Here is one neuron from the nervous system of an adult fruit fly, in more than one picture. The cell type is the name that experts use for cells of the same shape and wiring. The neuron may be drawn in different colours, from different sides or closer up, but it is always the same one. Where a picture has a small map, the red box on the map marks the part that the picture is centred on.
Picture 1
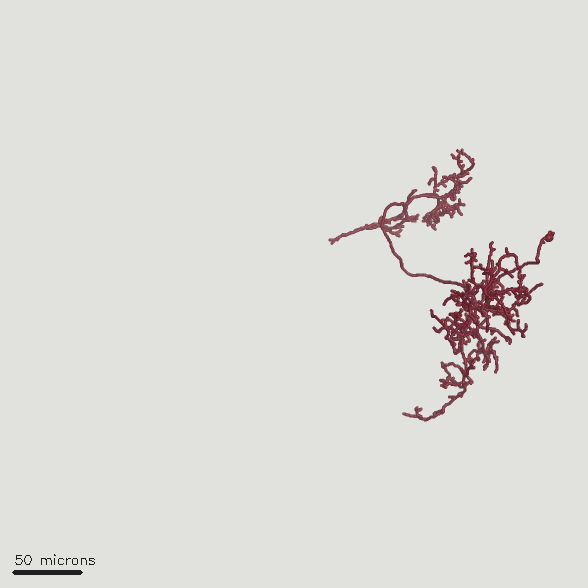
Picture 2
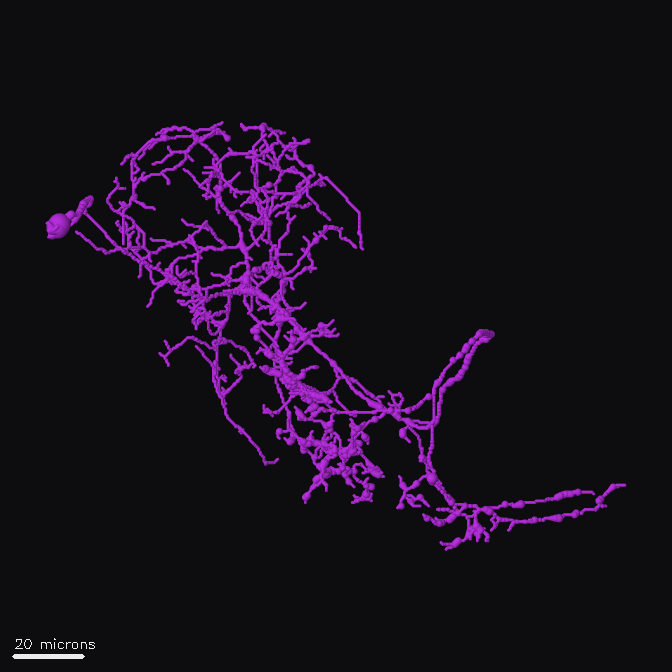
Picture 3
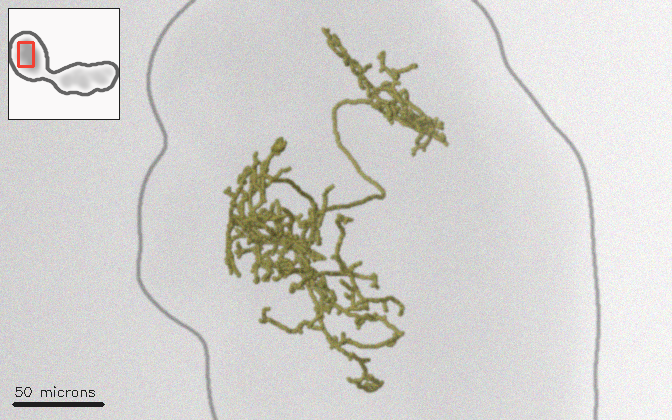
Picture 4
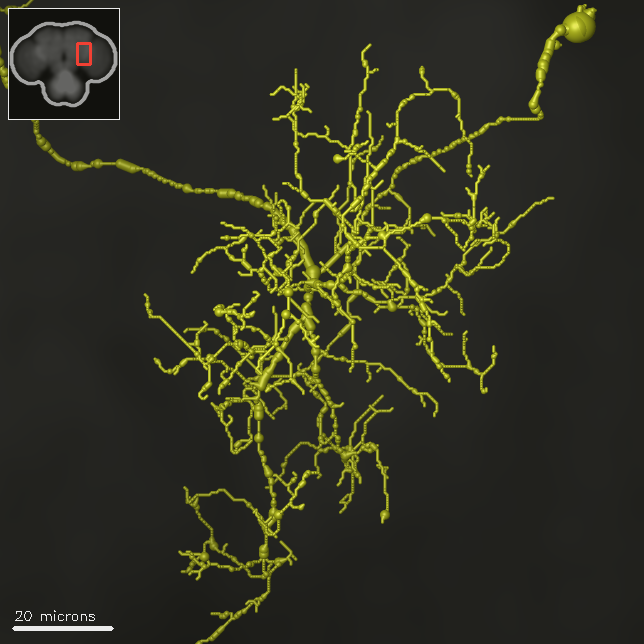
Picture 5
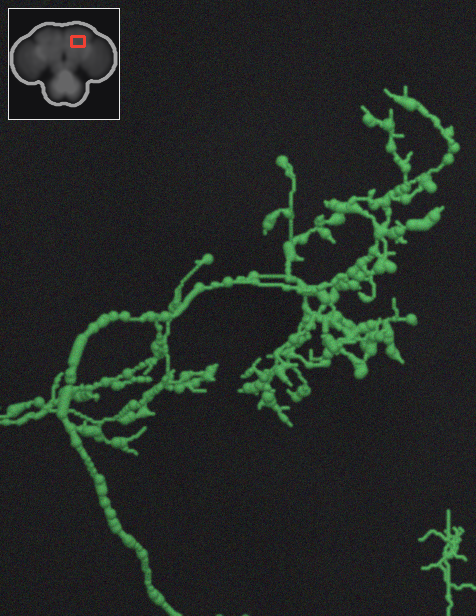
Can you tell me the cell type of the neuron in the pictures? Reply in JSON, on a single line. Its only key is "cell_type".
{"cell_type": "CL058"}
